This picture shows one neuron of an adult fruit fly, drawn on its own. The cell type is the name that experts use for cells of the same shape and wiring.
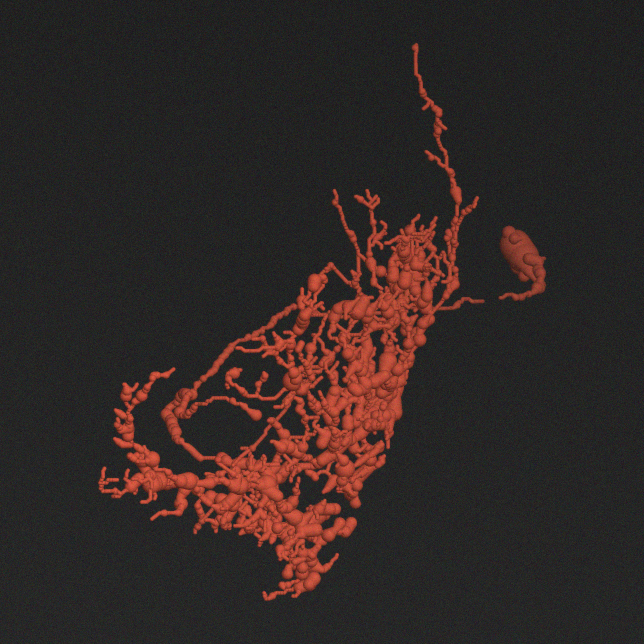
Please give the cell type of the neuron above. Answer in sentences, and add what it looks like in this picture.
Its cell type is LAL051. It is a central-brain intrinsic neuron. In this view it is about as wide as it is tall.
